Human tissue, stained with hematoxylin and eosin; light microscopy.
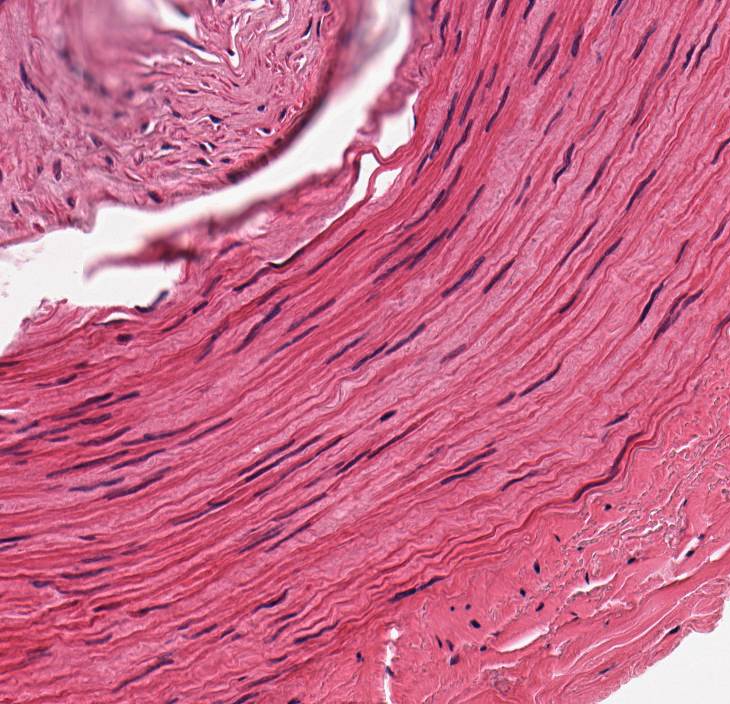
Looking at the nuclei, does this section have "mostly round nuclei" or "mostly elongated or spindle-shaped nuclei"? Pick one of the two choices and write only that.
Mostly elongated or spindle-shaped nuclei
